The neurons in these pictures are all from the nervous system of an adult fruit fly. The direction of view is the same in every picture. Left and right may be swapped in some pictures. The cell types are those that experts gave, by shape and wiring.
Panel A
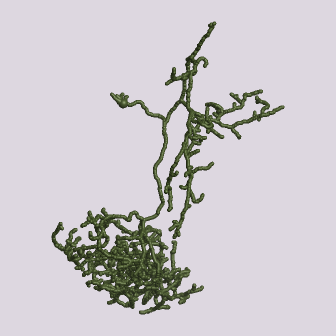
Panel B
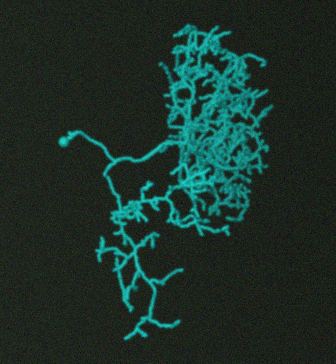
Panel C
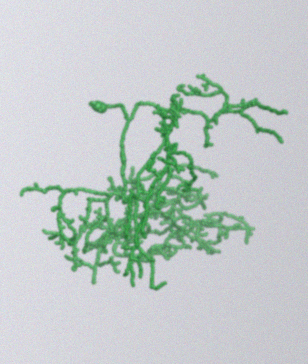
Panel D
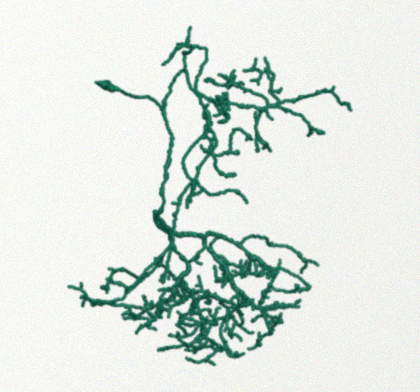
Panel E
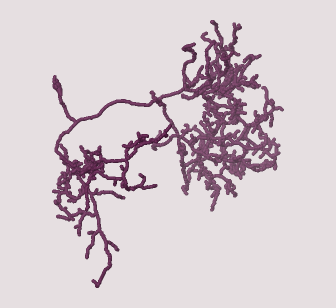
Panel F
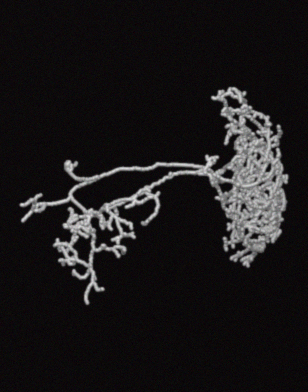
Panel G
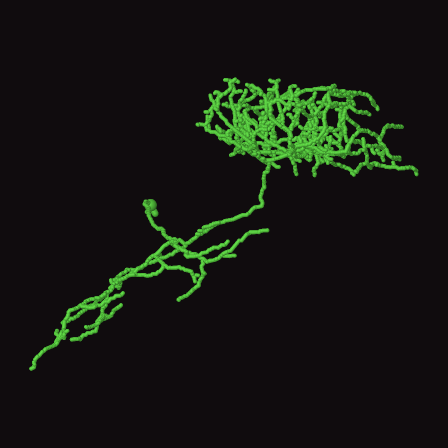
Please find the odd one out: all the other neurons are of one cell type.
Panel G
